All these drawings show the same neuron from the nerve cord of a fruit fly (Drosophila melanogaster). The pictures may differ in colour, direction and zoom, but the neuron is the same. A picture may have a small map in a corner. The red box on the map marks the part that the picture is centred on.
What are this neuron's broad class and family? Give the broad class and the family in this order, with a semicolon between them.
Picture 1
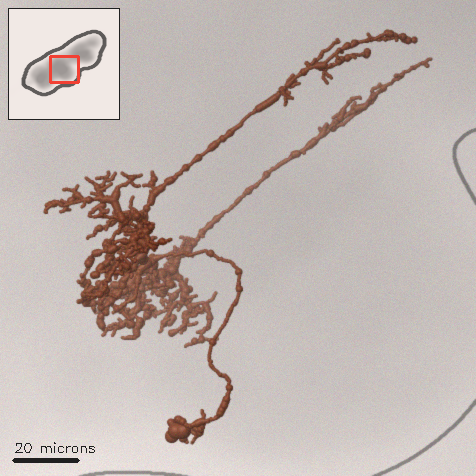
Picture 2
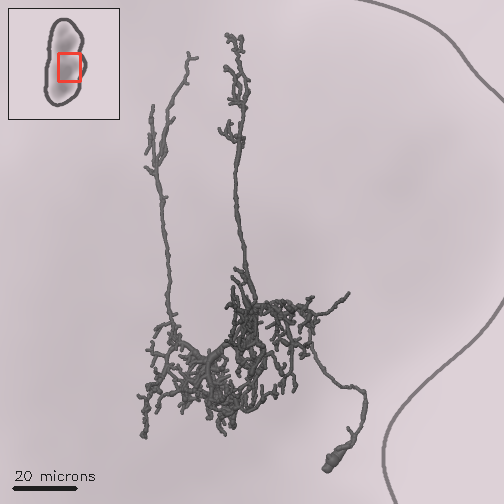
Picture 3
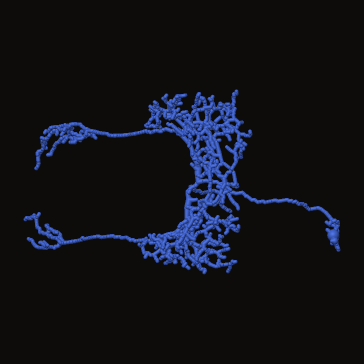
nerve-cord intrinsic neuron; hemilineage 00A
